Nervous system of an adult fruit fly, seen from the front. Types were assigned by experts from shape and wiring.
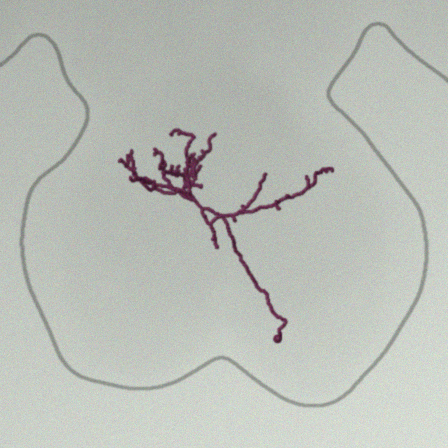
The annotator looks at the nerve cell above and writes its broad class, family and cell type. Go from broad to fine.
nerve-cord intrinsic neuron; hemilineage 06B; IN06B086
